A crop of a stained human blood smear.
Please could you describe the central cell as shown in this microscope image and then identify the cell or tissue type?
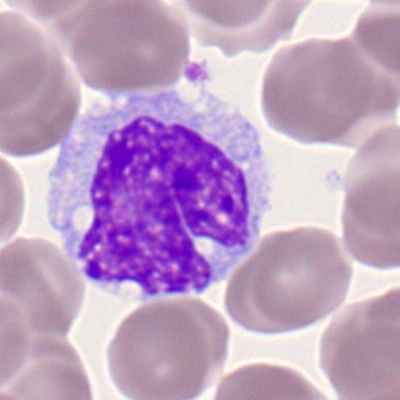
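Its nucleus is irregular and folded, cut by a deep cleft from the right side. Lying toward the bottom, it leaves the widest cytoplasm above. Dark purple, clumped chromatin carries many small pale spots. Cytoplasm is abundant and pale grey-blue. This is a monocyte.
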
